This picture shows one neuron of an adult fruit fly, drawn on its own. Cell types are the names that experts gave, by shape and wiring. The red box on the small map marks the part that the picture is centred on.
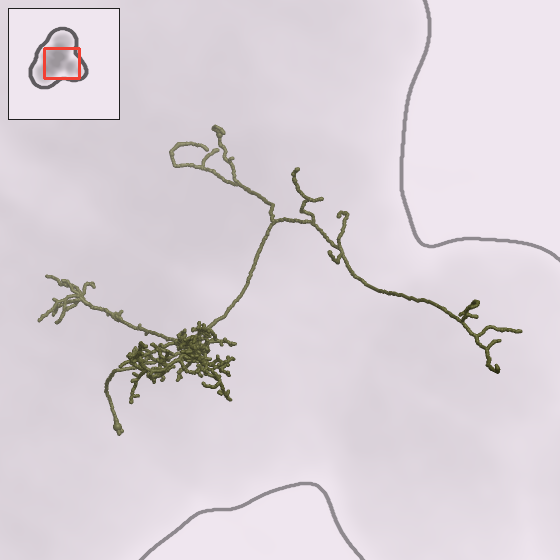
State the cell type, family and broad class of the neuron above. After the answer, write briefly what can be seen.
The cell type is IN08B054. Its family is hemilineage 08B. This is a nerve-cord intrinsic neuron. The cell body is at the lower left of the picture. The picture shows dozens of branch ends.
